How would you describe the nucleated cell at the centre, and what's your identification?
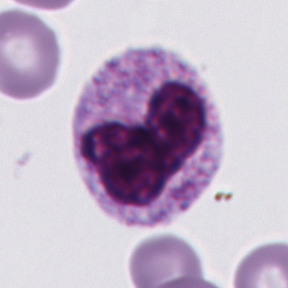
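Let me start at the surface: no projections stand out from it. Inside the nucleus I can't make out any nucleoli. The cytoplasm looks pale pinkish-lilac, with fine purplish granules scattered densely through all of it. This is a segmented neutrophil.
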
